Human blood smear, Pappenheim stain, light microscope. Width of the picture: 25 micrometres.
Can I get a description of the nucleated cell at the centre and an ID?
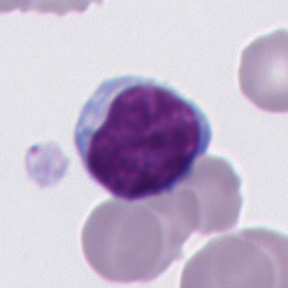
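The cytoplasm is pale blue and widest on the left side of the cell, where it forms a crescent beside the nucleus. No vacuoles are present in it. A smooth outline, without projections, bounds the cell. The cell is a typical lymphocyte.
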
